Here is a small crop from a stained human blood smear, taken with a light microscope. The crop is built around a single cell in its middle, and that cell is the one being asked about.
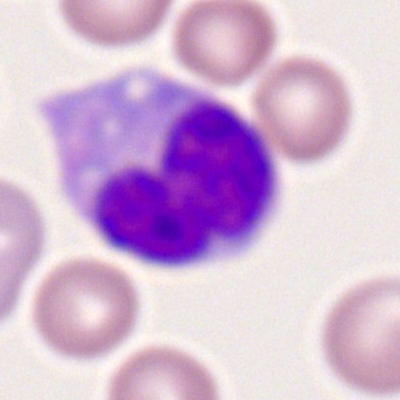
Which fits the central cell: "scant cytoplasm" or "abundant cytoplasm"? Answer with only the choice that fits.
Abundant cytoplasm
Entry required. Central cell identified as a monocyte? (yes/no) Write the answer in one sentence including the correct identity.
Yes, the central element of the crop is a monocyte.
